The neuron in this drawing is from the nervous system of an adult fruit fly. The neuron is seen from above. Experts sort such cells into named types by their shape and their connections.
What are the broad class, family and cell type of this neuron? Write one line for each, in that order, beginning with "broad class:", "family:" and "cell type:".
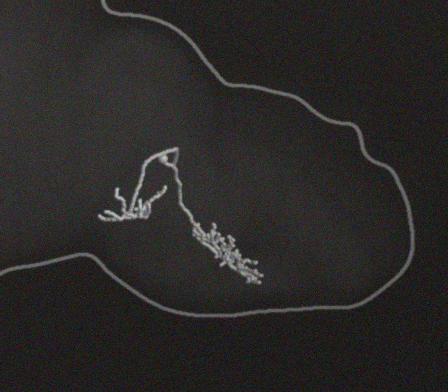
broad class: visual projection neuron
family: MeVP
cell type: MeVP1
